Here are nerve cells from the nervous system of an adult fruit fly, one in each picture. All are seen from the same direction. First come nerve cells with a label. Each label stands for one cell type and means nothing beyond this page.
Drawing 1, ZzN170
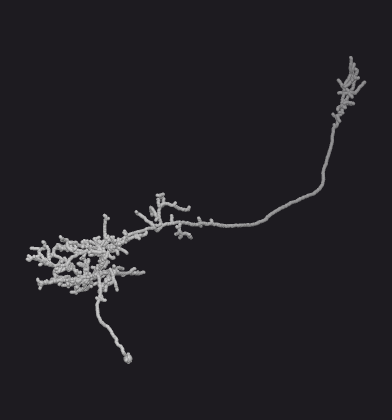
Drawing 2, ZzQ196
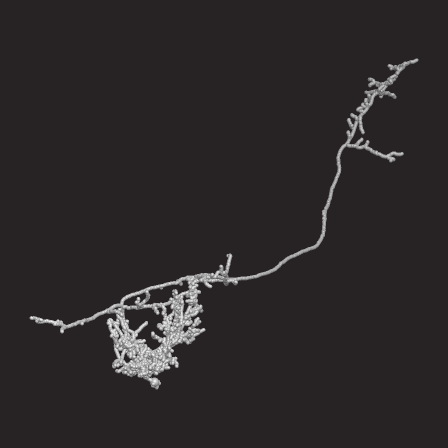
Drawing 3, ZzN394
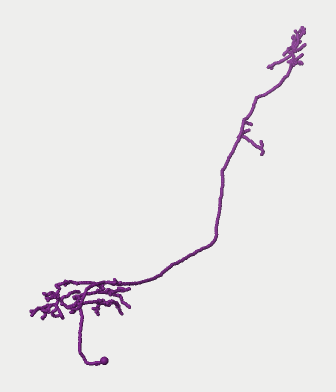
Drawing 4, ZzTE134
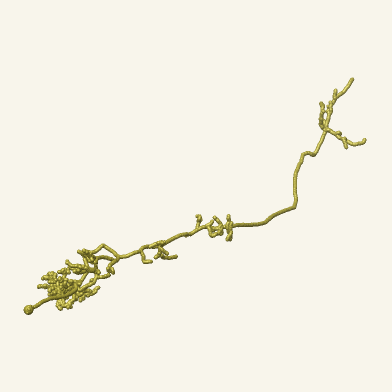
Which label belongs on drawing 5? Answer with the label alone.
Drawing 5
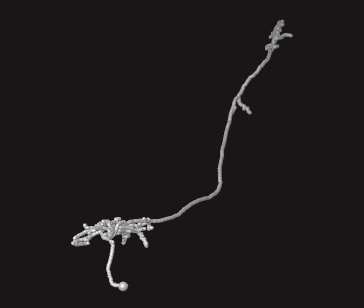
ZzN394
